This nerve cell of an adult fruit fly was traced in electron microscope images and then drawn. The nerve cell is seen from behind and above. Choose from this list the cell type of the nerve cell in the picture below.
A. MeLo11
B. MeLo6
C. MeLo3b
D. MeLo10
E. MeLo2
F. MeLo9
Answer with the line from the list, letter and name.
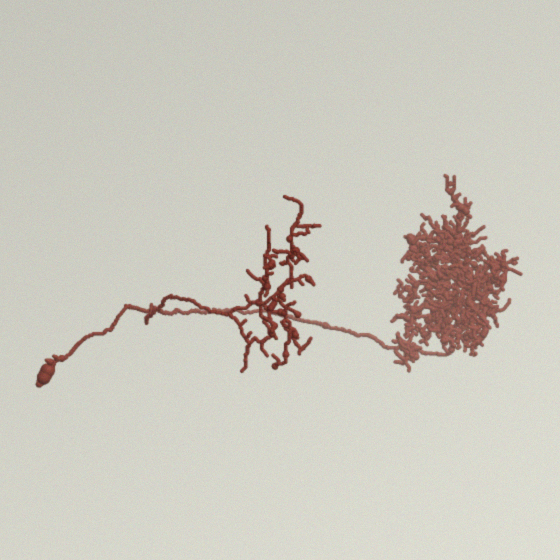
F. MeLo9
